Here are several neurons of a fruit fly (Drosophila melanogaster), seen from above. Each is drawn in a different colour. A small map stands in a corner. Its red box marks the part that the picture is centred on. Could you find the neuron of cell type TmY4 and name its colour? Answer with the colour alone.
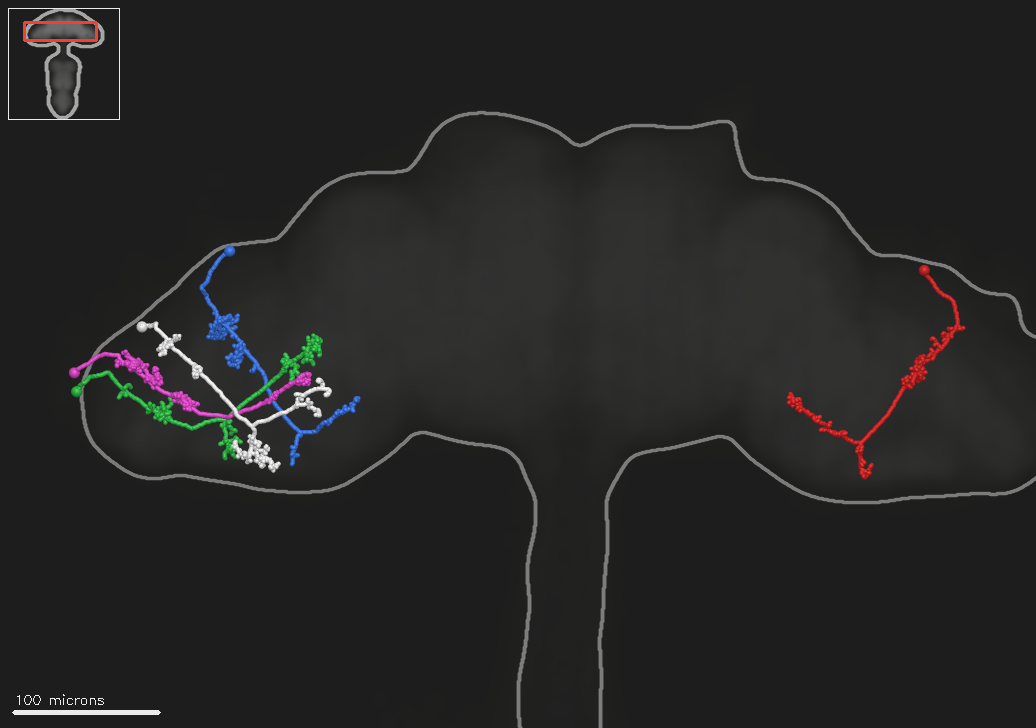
white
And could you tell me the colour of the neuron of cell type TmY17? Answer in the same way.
green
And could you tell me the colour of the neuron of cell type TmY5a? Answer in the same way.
red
